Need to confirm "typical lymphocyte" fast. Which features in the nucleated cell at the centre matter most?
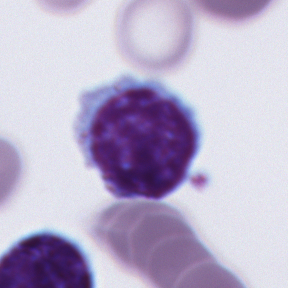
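In this typical lymphocyte, no granules are seen in the cytoplasm, and that fits the name.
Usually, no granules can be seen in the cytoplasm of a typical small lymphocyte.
The cell has a roughly round outline. Its chromatin is dark purple and clumped, with small paler patches between the clumps. On the upper left the cytoplasm bulges out with a ragged, irregular edge.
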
